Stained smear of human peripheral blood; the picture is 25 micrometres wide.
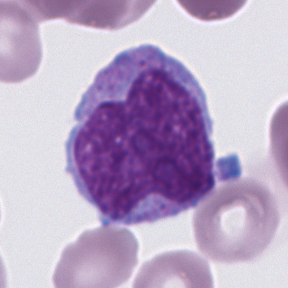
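Atypical promyelocyte: note the outline, irregular and somewhat angular rather than smoothly round. The nucleus, about 13 micrometres across, fills about 70% of the cell's area and is notched at its upper edge where cytoplasm dips in. Chromatin is finely stippled and lacy with small paler gaps, not coarsely clumped. Cytoplasm: thin rim at left, wider band top and bottom.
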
